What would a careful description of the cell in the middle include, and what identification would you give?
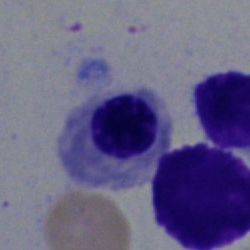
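The nucleus is positioned off-centre, towards the upper right of the cell, and no nucleolus can be seen within it. A wide rim of pale greyish-blue cytoplasm surrounds it, with no distinct granules. The cell is an erythroblast.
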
